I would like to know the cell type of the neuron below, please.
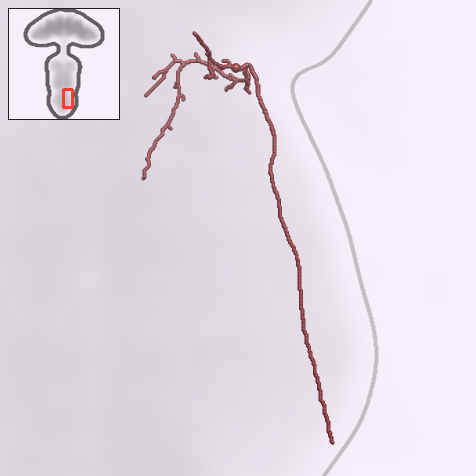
SNpp15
